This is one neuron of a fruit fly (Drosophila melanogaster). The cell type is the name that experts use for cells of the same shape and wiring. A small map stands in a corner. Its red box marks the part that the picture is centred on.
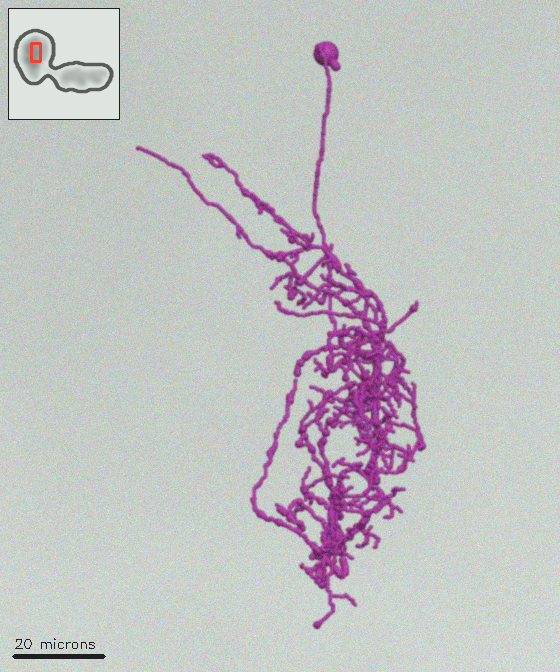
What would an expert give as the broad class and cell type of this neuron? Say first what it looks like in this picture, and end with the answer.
The cell body can be seen at the top of the picture. From top to bottom in the picture it spans about 130 microns. The picture shows dozens of branch ends. Its broad class is central-brain intrinsic neuron. Its cell type is IB033.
